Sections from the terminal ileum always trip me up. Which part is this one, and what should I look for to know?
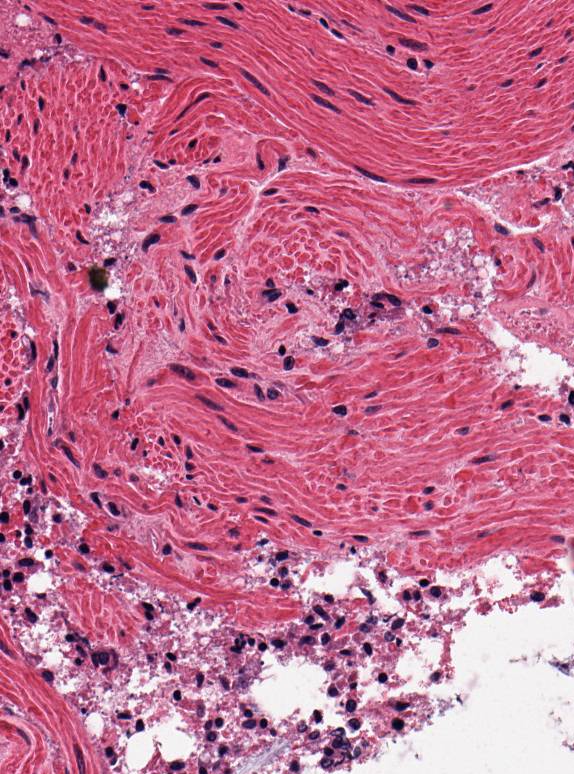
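The tissue is smooth muscle, filling the upper two-thirds of the field in bundles. Its cells carry elongated, cigar-shaped dark nuclei lying along the fibres, in cytoplasm that stains a strong, even pink.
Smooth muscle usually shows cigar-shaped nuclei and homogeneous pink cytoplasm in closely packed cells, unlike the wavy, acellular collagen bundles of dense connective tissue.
Along the bottom lies a looser cellular area, where many small cells with round dark nuclei are scattered among clear spaces.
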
